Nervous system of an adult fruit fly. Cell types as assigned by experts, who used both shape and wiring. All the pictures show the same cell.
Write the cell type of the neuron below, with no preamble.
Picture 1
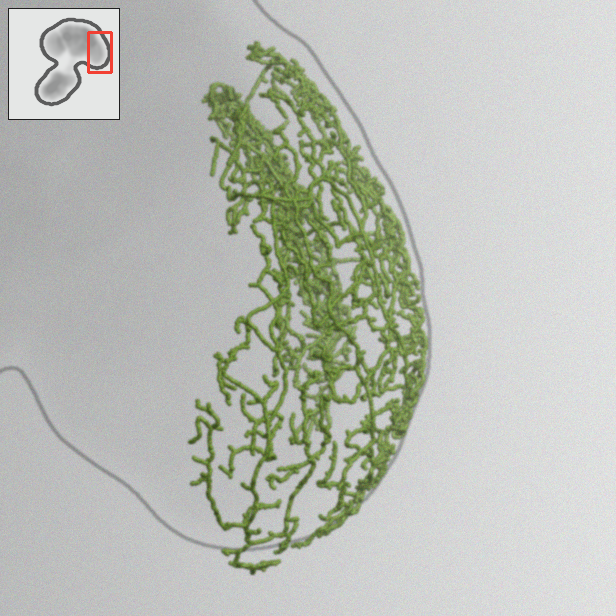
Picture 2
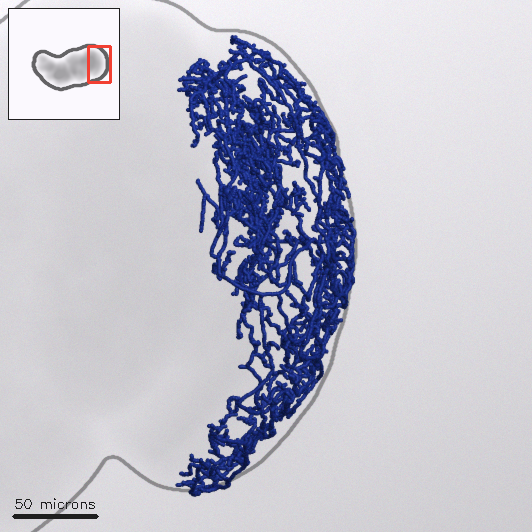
Mi19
